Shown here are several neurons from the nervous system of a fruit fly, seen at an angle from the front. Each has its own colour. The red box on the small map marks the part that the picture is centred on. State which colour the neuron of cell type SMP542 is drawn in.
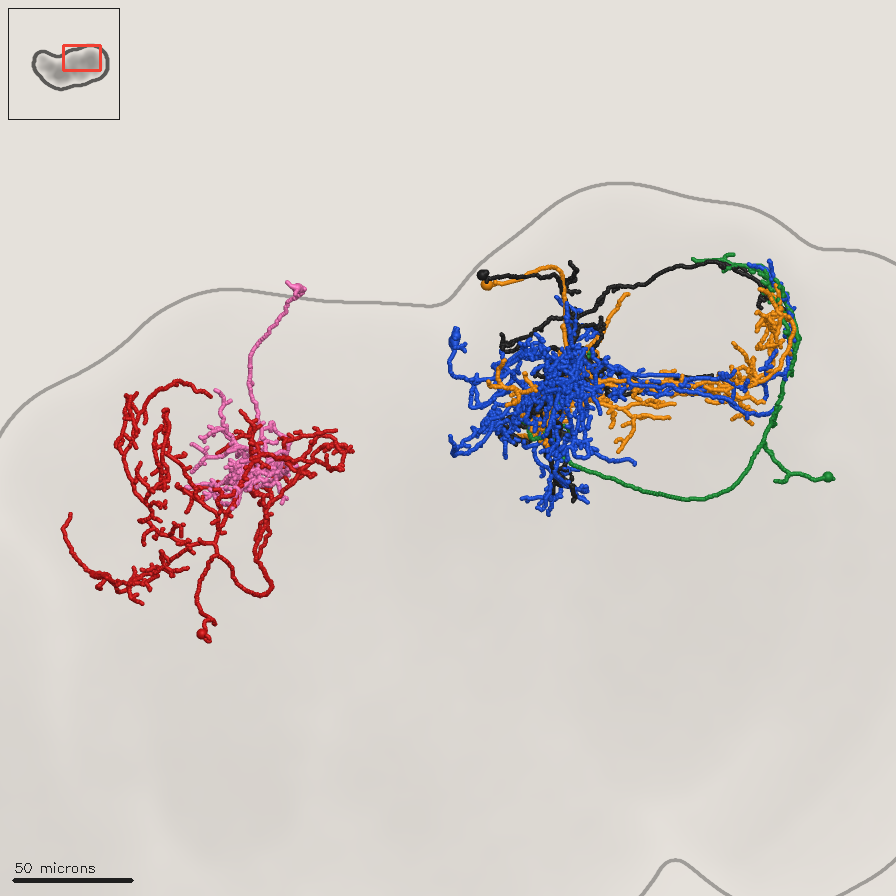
blue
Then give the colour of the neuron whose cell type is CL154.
black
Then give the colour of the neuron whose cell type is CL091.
green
